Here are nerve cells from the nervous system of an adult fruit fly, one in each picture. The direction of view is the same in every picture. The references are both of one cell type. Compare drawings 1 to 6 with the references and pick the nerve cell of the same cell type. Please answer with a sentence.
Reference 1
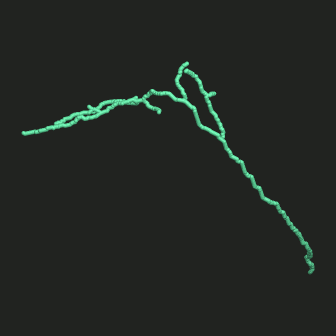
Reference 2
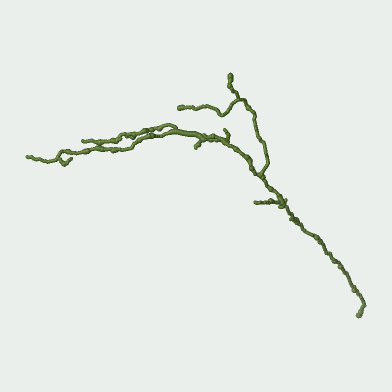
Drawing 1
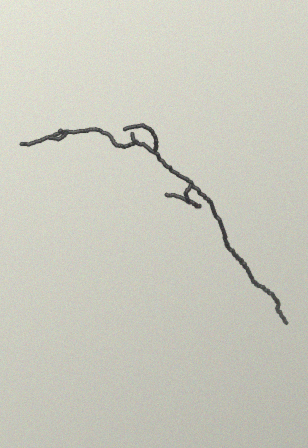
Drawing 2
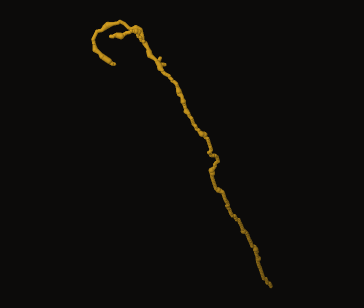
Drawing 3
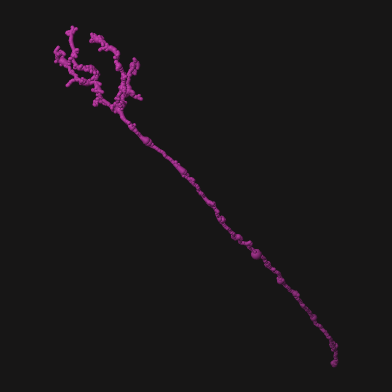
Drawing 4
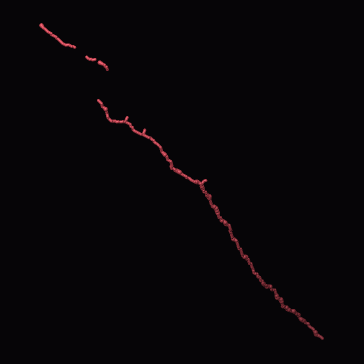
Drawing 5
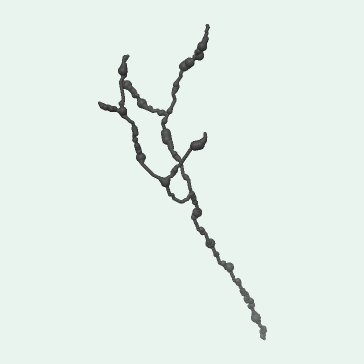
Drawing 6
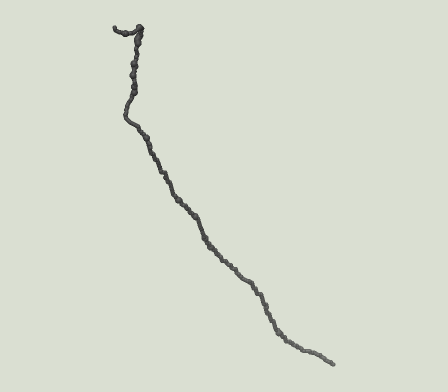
Drawing 1 shows a nerve cell of the same cell type.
